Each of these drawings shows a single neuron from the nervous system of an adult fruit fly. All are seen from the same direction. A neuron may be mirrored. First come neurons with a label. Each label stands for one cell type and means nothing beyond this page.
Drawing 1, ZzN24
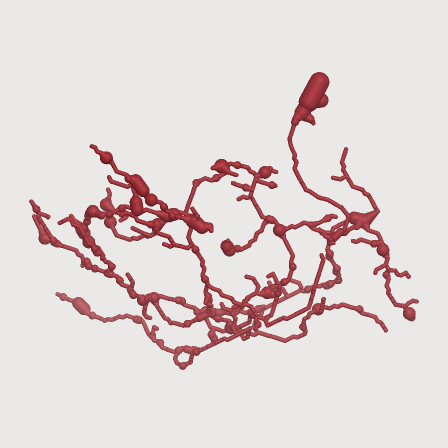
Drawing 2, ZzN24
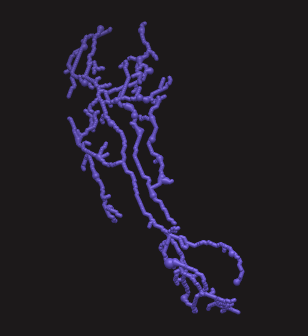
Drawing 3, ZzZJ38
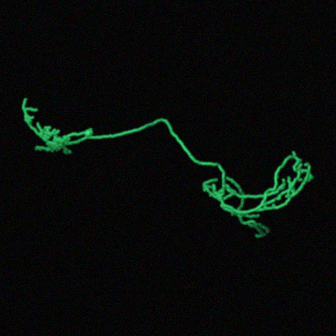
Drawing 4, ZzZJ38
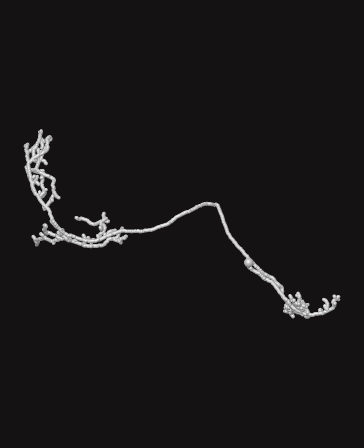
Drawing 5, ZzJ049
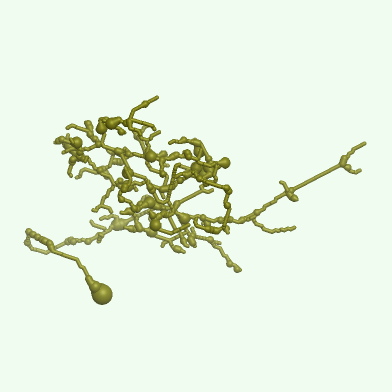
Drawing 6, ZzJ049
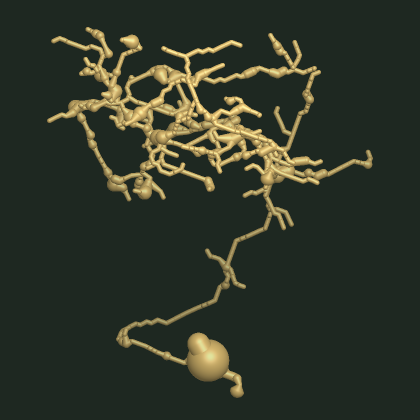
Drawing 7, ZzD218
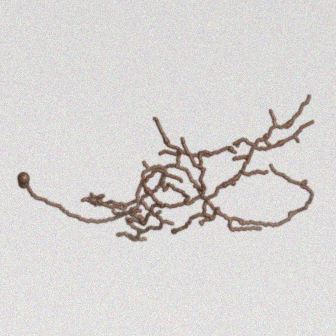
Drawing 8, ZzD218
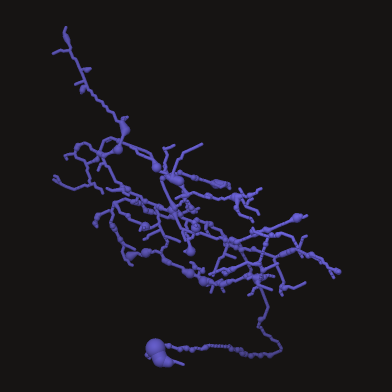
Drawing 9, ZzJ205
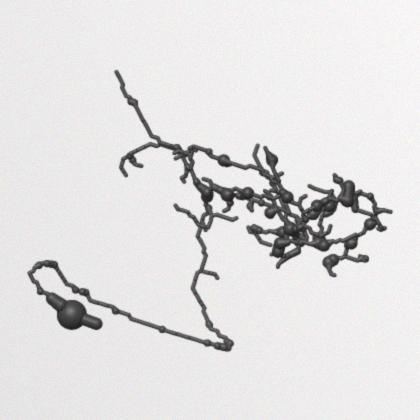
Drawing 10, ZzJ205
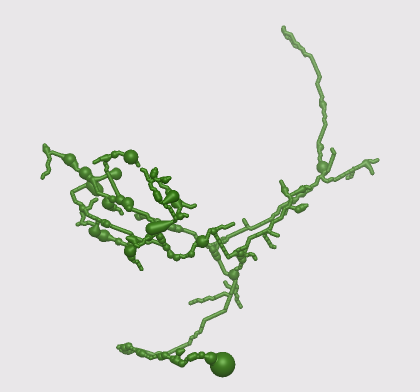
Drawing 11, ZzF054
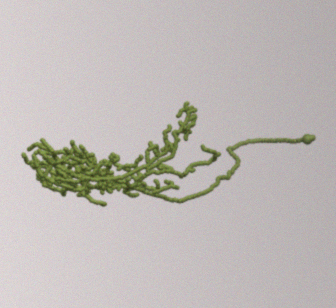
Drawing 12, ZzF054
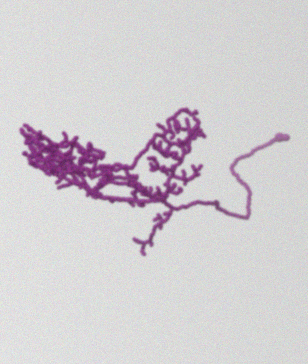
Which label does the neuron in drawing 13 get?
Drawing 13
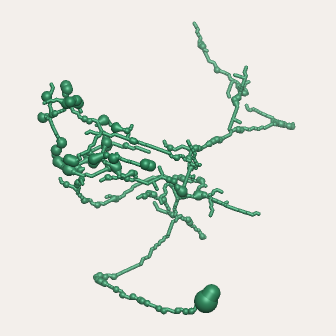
ZzJ205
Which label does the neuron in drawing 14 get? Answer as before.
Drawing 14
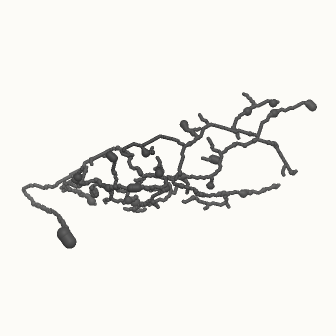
ZzD218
